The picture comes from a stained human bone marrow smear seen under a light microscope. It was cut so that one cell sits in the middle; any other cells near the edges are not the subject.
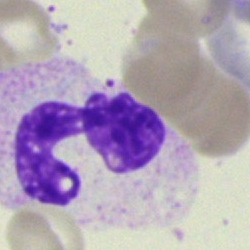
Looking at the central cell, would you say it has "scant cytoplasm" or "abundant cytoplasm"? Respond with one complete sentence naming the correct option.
The cytoplasm forms a broad area around the nucleus.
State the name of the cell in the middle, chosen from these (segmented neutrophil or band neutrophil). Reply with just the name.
segmented neutrophil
